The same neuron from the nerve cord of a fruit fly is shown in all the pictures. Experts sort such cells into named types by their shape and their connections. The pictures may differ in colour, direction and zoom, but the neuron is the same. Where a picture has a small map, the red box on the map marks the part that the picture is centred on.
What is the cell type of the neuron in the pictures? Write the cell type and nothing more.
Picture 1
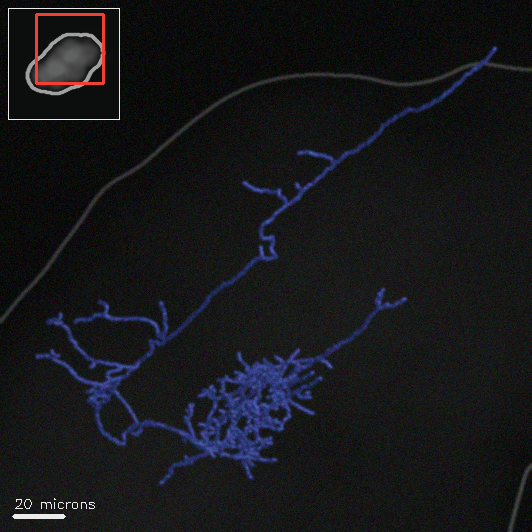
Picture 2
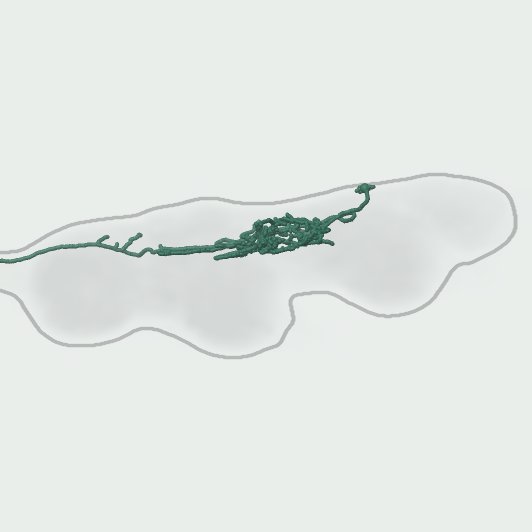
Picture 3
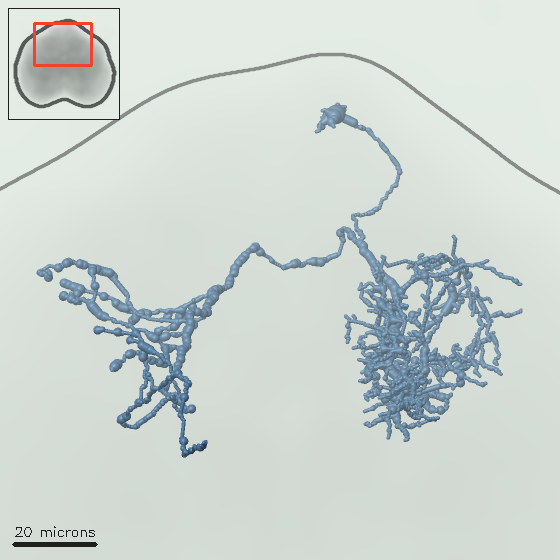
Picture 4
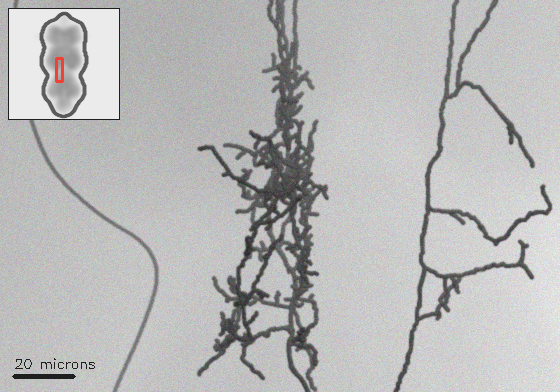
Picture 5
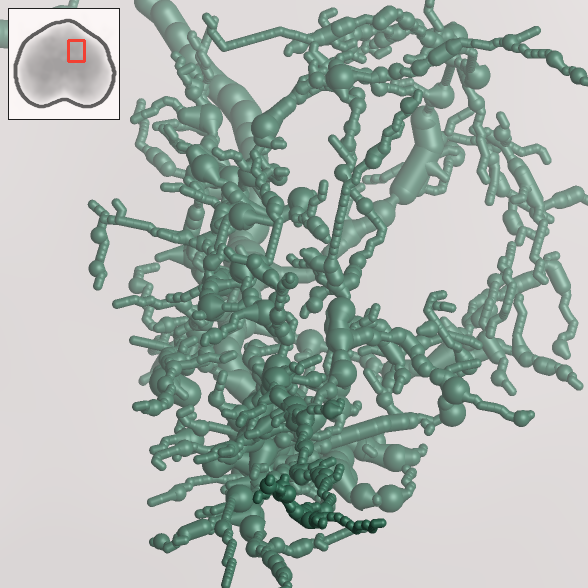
AN19B039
